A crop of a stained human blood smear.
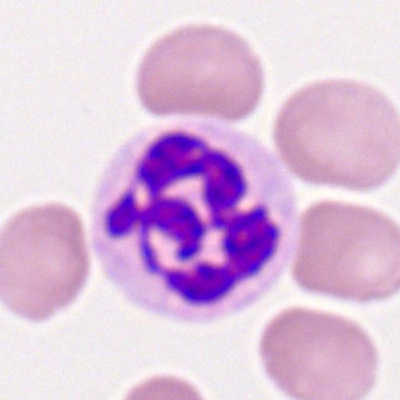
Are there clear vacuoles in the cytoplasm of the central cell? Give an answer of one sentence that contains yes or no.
No, the cytoplasm of this cell lacks vacuoles entirely.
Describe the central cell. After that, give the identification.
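The outline of this cell is round and smooth. Its nucleus is divided into several separate lobes, arranged in a loop around a pale central area. The chromatin is dense, dark purple and clumped. This cell is a segmented neutrophil.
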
